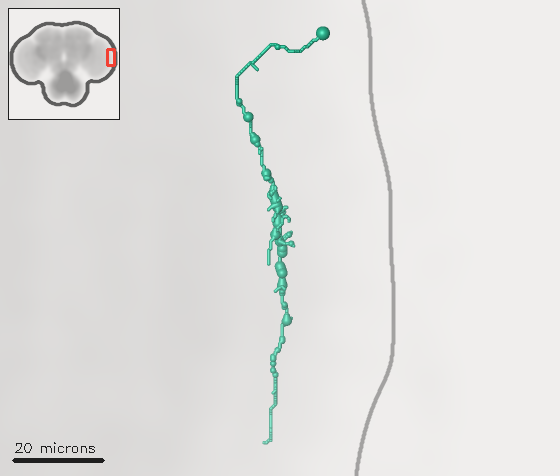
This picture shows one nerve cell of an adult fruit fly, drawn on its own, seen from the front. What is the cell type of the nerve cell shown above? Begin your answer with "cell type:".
cell type: Dm3a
